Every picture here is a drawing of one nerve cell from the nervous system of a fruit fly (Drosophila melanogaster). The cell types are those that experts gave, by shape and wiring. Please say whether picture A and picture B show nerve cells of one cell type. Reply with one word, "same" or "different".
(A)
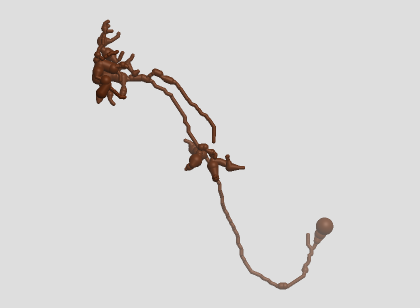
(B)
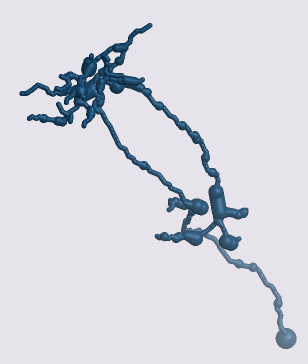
same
